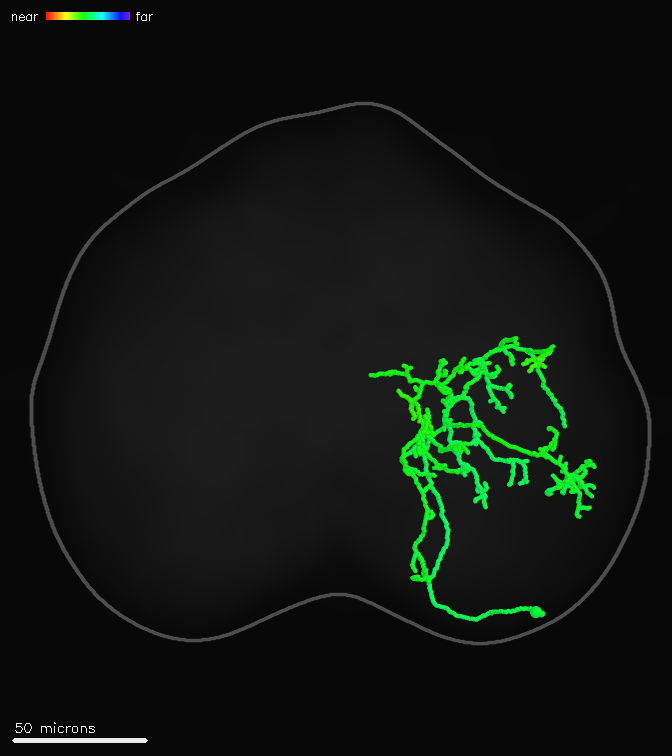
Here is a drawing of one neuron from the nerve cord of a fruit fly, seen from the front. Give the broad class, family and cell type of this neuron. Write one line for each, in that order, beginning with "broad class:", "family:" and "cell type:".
broad class: nerve-cord intrinsic neuron
family: hemilineage 21A
cell type: IN21A040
